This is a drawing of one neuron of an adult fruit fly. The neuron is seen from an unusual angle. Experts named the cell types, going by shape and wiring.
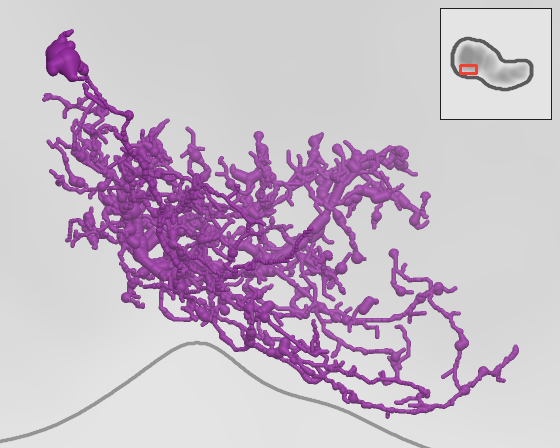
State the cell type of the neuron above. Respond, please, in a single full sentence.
By cell type, this neuron is classified as GNG164.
